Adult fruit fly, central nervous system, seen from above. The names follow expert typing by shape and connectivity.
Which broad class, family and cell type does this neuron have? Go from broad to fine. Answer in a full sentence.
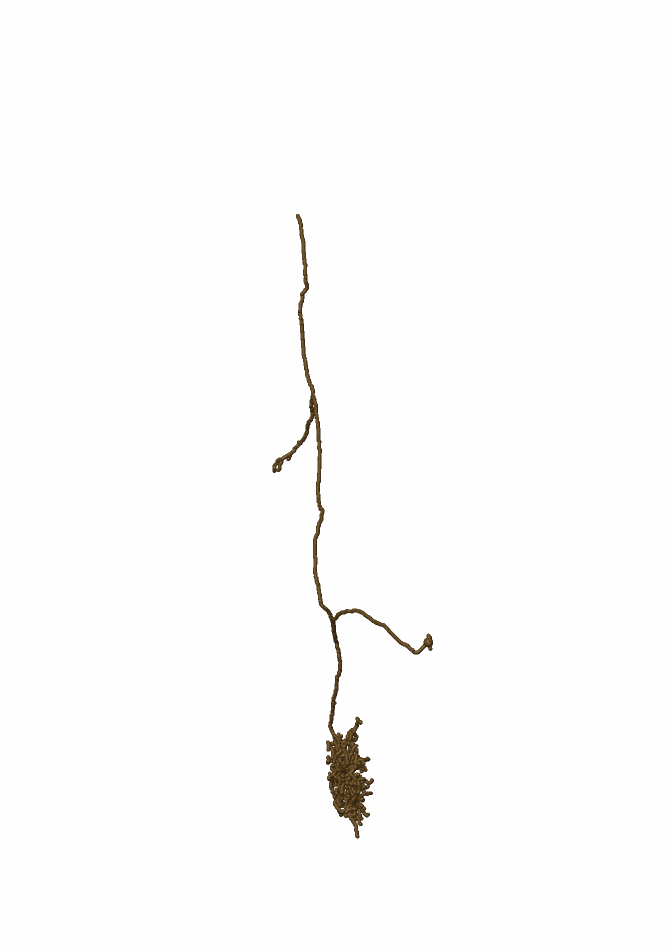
A nerve-cord intrinsic neuron of hemilineage 23B, type IN23B067_b.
